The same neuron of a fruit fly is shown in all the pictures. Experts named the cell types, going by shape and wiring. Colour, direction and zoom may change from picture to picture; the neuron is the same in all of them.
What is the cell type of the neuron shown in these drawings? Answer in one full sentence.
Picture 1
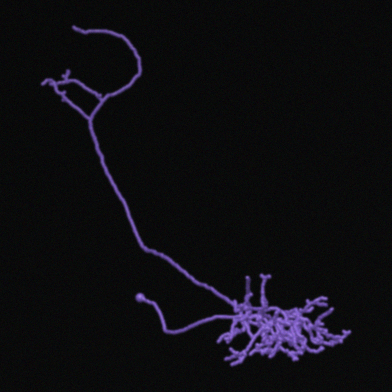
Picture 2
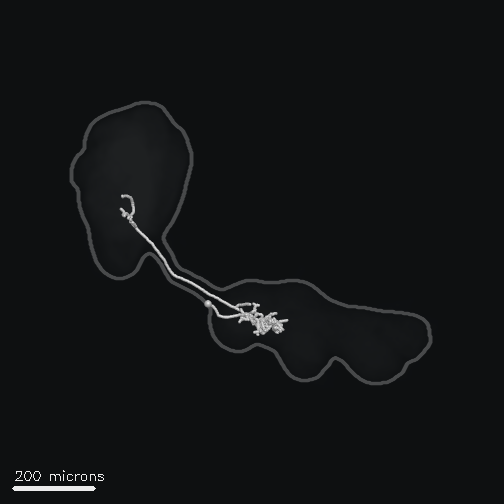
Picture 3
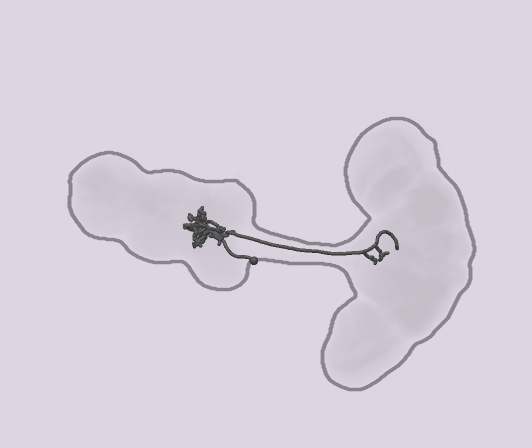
Belonging to the cell type AN08B099_f is this neuron.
